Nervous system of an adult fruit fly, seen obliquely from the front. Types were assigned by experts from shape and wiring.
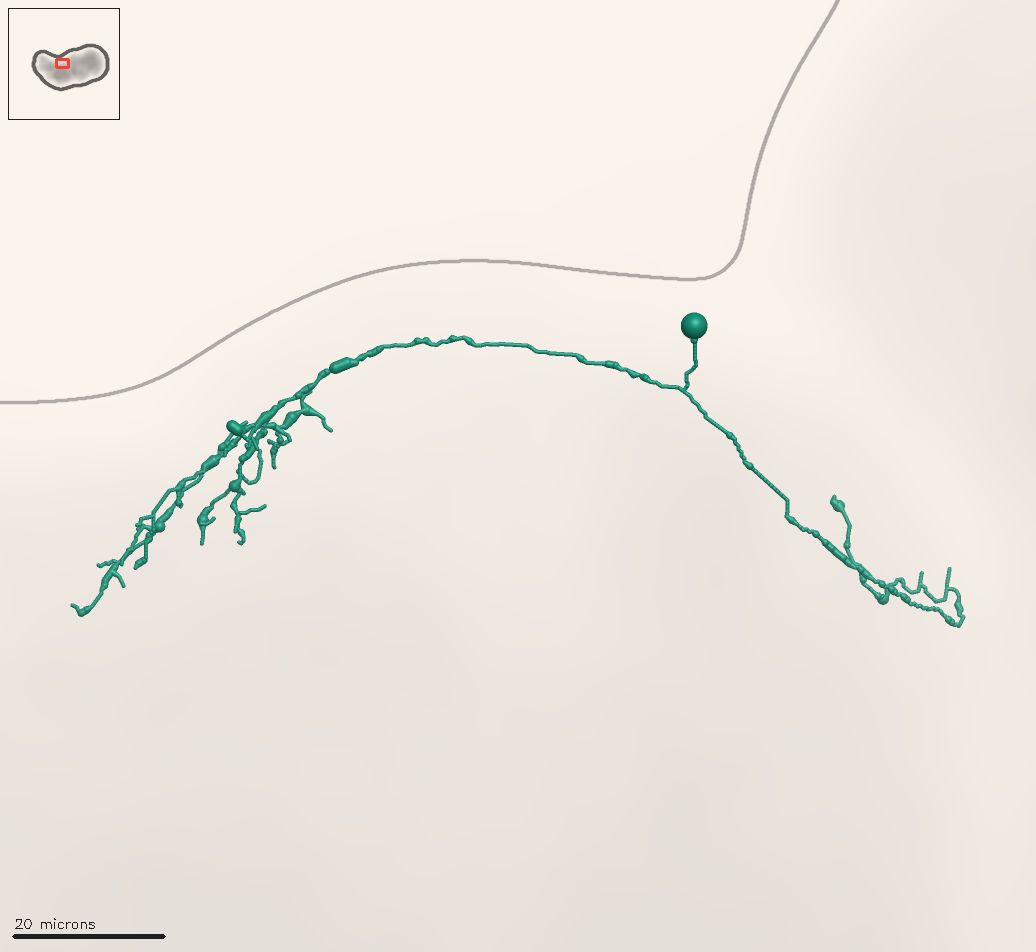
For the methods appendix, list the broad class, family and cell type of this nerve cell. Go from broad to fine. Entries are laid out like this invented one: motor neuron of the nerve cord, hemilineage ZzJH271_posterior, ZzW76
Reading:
optic-lobe intrinsic neuron, MeLo, MeLo5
